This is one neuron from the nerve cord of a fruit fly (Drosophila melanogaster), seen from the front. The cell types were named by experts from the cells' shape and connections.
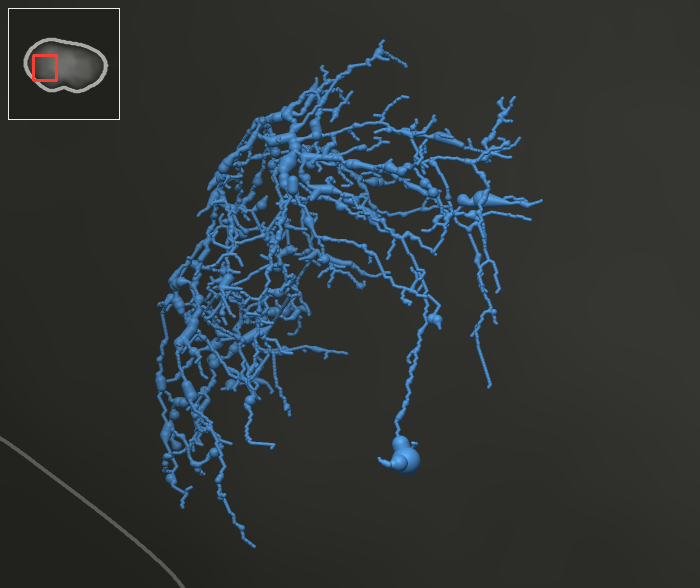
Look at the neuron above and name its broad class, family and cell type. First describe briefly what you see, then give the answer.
In this view it is taller than it is wide. This is a nerve-cord intrinsic neuron. The family is hemilineage 08A. It is of cell type IN08A026.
